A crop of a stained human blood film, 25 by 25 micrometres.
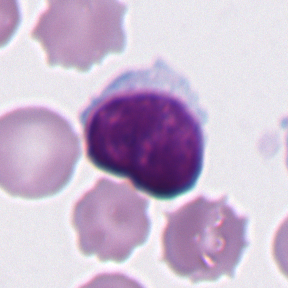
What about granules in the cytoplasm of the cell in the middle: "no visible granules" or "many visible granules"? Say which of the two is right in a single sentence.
The cytoplasm of this cell holds no visible granules.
